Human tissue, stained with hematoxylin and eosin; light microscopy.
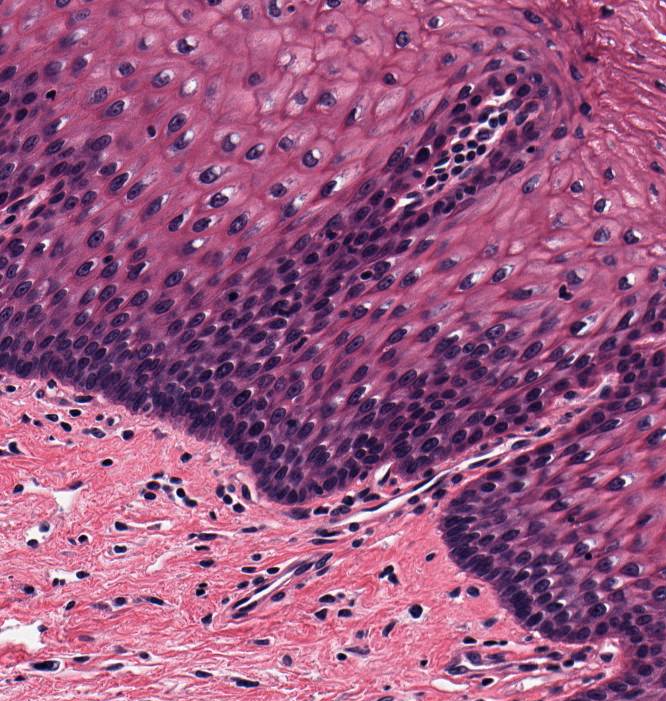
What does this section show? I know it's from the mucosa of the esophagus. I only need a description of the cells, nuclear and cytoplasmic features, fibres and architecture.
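At the base of the epithelium there's a crowded band of dark, oval basal nuclei. Higher up, the cells have more abundant pale pink cytoplasm and distinct borders. Nucleated cells reach the field's upper edge with no layer of purple keratohyalin granules. The epithelium–stroma boundary undulates, with an epithelial downgrowth at lower right.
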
